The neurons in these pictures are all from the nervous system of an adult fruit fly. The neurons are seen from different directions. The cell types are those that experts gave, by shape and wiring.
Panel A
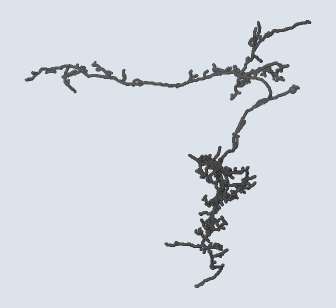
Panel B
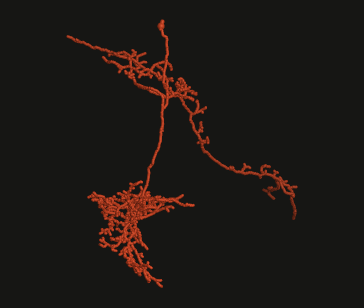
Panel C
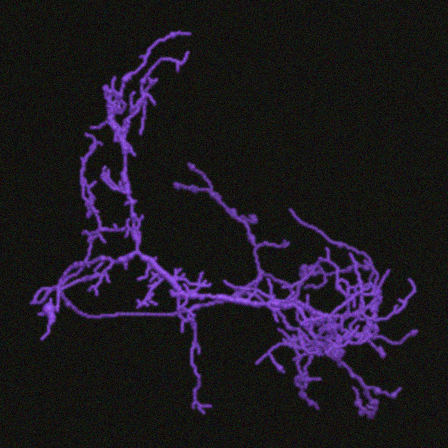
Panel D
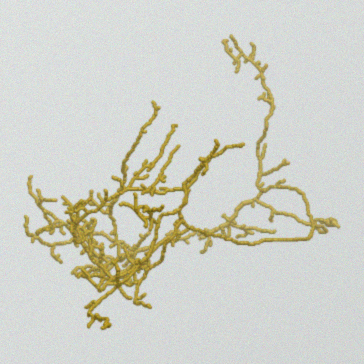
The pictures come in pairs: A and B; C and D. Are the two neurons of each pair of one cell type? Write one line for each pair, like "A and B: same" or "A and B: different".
A and B: same
C and D: same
